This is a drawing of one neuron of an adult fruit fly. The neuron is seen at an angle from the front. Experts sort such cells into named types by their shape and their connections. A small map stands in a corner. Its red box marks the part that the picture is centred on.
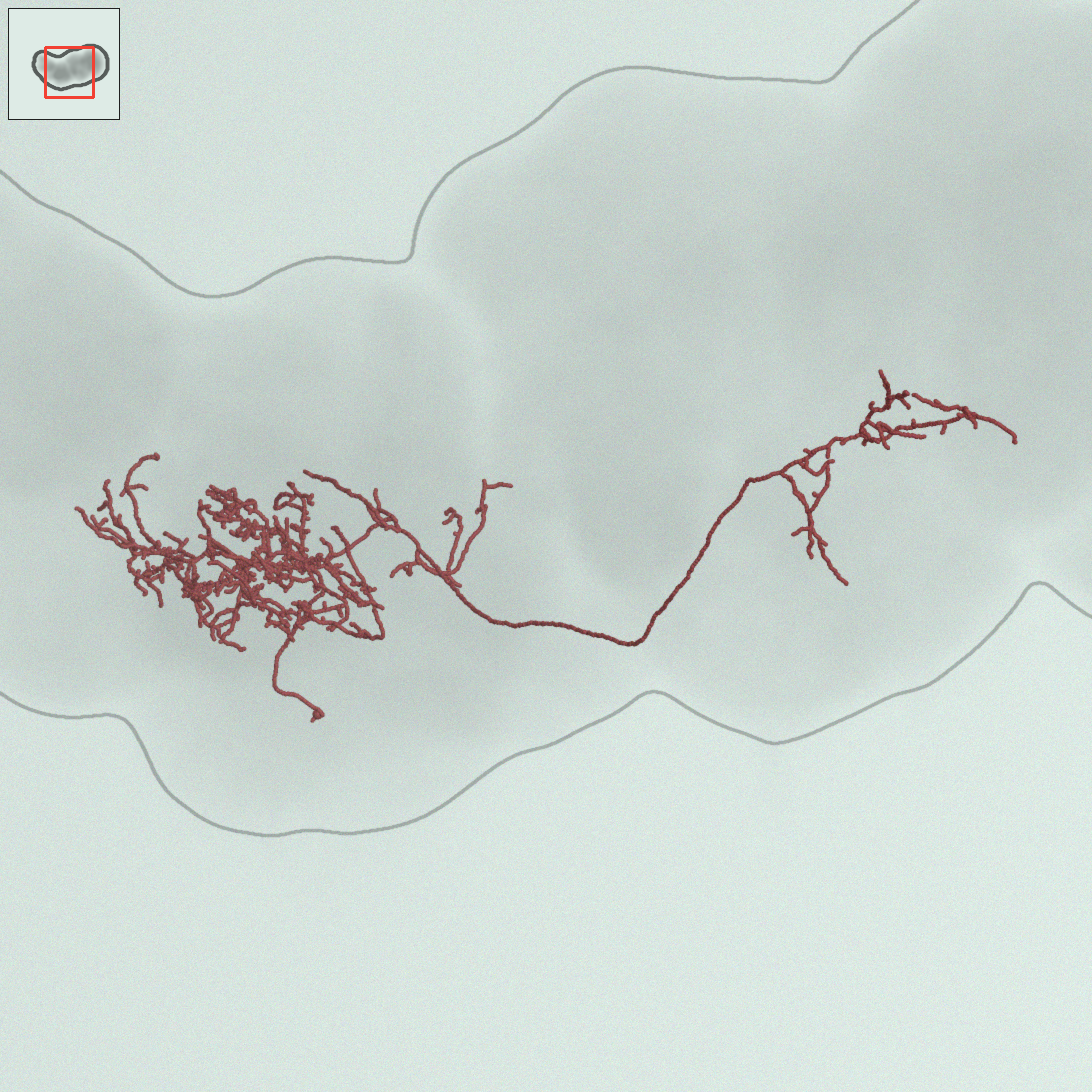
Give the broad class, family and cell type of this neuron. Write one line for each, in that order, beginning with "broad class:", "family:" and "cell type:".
broad class: ascending neuron
family: hemilineage 06B
cell type: AN06B026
